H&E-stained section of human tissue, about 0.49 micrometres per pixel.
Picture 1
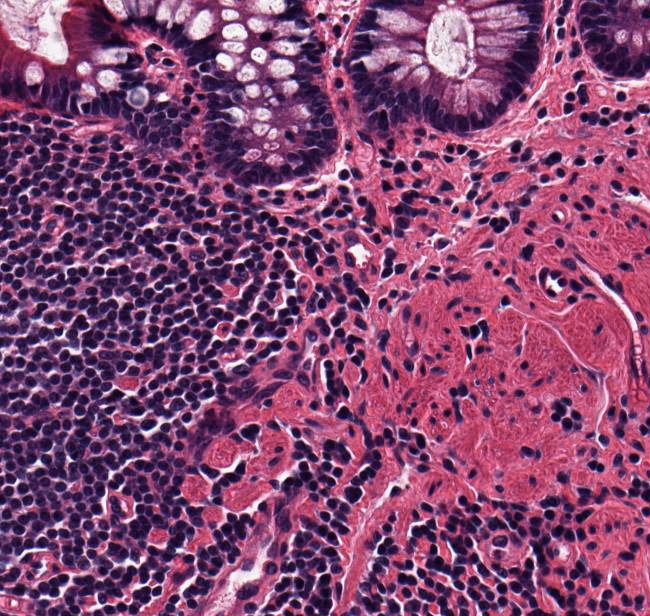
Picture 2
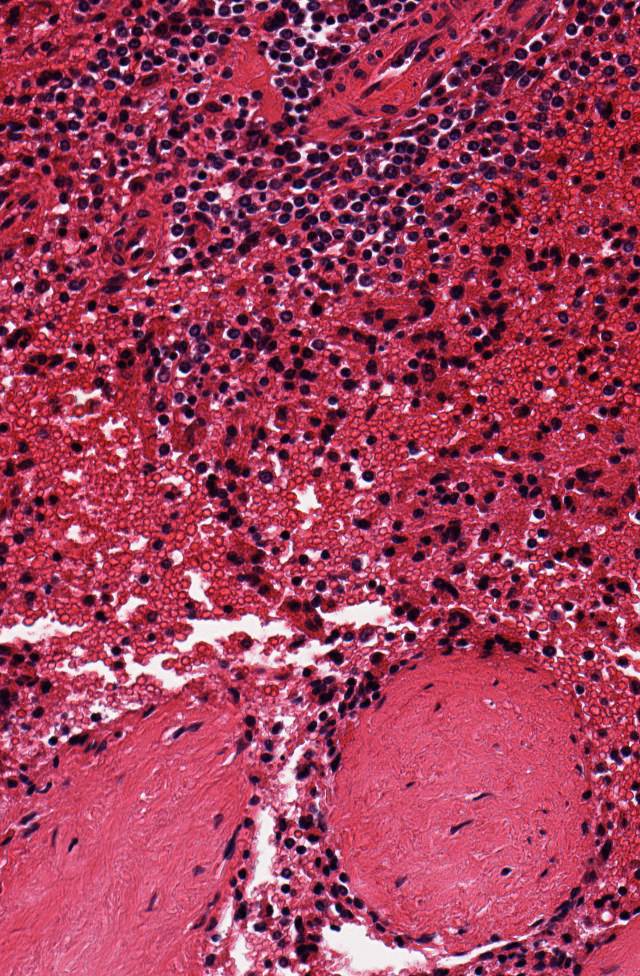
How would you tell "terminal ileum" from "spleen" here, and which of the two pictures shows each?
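Terminal ileum is shown in picture 1 and spleen in picture 2. In the terminal ileum, a dense sheet of small lymphocytes with round, dark nuclei and very scant cytoplasm fills the left half; the right half is mostly pink fibrous and muscular tissue. Crypts lined by tall columnar epithelium, rich in goblet cells with pale, clear mucin vacuoles, run along the upper edge. In the spleen, densely packed red blood cells, many with a pale centre and darker rim, occupy most of the upper two thirds, with small round lymphocytes scattered among them throughout.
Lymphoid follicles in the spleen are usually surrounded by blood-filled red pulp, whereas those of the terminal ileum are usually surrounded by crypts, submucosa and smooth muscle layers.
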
